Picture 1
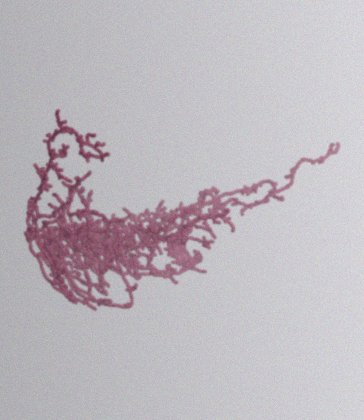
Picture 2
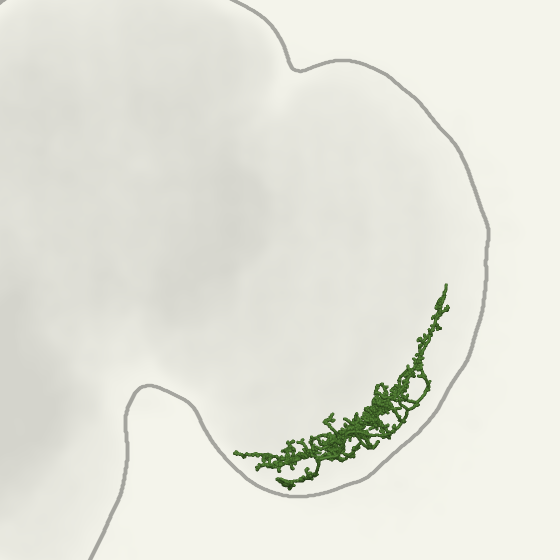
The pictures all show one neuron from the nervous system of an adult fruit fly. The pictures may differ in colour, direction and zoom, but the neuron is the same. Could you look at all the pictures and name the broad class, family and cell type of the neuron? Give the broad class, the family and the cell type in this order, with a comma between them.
optic-lobe intrinsic neuron, Dm, Dm20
